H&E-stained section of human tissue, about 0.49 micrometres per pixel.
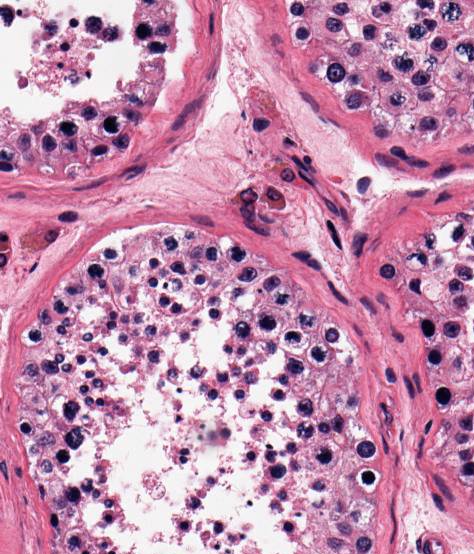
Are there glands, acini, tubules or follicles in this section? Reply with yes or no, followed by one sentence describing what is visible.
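Yes. The field is made up of cross-sections of several rounded tubules, the largest in the lower half, separated by narrow strips of interstitial tissue.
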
